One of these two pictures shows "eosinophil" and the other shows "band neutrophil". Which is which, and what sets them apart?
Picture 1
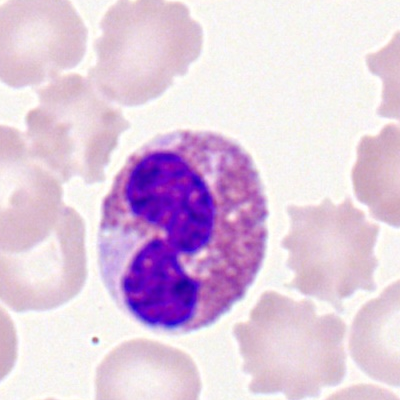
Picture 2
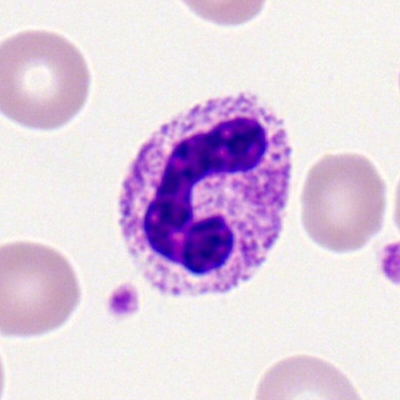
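Picture 1 shows an eosinophil; picture 2 shows a band neutrophil. Check one, the nucleus: in picture 1 it lies toward the left side of the cell, while in picture 2 it curves into a C shape opening toward the right.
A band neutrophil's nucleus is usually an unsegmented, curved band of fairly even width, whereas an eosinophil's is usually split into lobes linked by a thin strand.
Check two, the chromatin: dark purple and coarsely clumped in both. Check three, the granules: picture 1 is filled with many pinkish-red granules, while picture 2 has fine lilac-pink ones scattered throughout.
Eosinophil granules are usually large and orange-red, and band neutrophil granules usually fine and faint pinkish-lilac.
Check four, the remaining cytoplasm: picture 1 has a small pale lilac area with fewer granules at its left edge, and picture 2's is abundant and pale pink.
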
